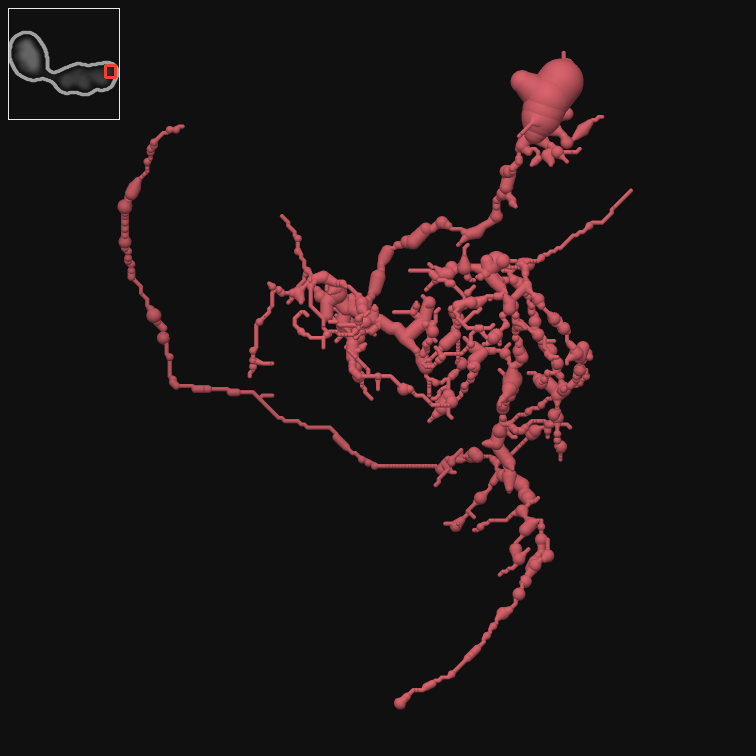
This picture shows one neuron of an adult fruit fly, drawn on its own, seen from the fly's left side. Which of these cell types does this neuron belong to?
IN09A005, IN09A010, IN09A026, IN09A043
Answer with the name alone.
IN09A005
